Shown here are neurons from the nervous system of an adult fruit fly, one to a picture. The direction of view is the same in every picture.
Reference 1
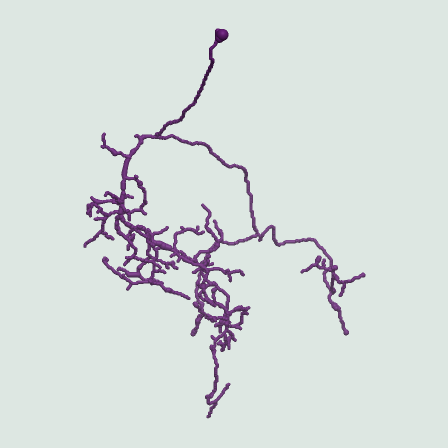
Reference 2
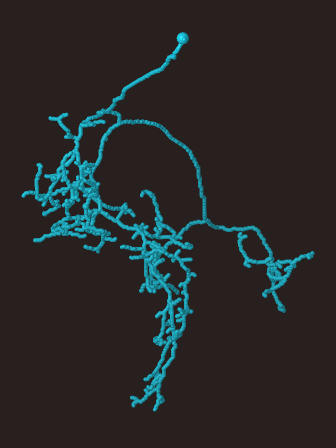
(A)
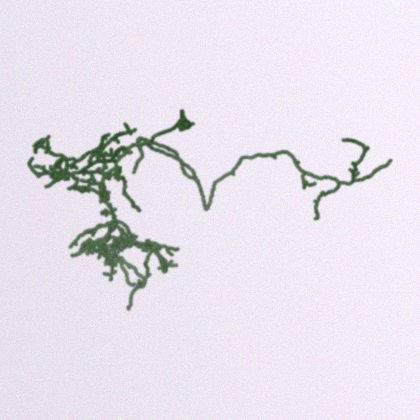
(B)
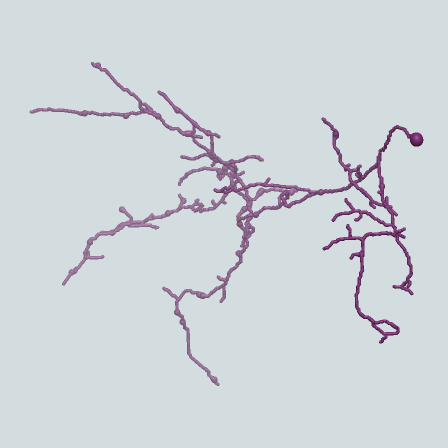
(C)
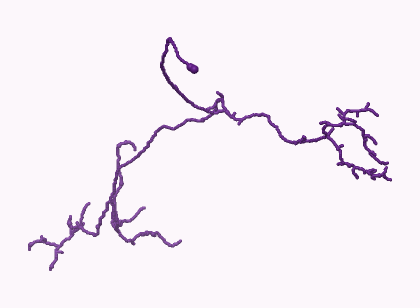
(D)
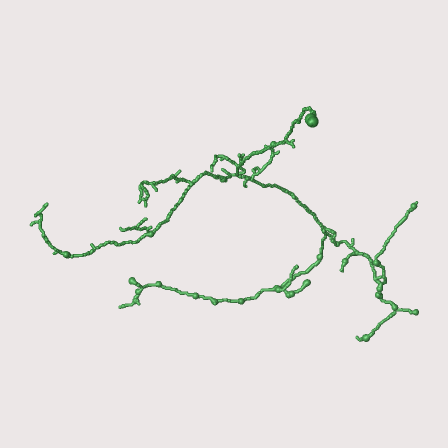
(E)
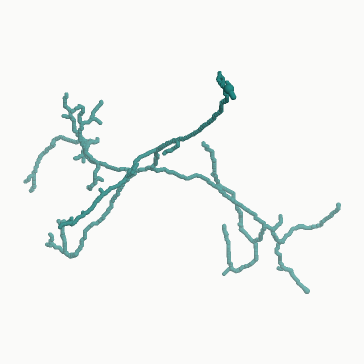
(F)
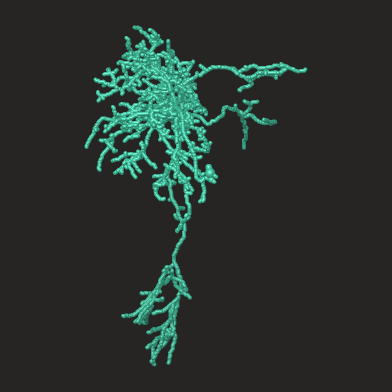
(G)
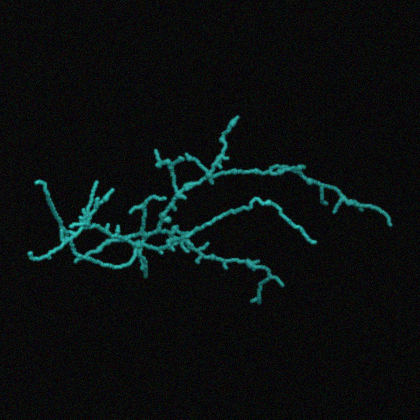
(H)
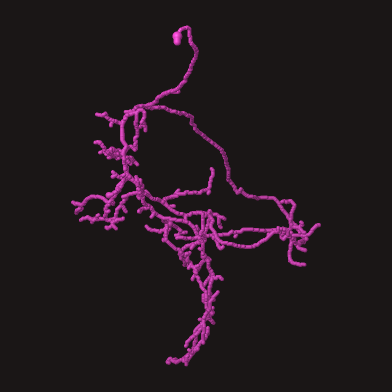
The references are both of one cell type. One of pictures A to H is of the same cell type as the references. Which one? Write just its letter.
H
